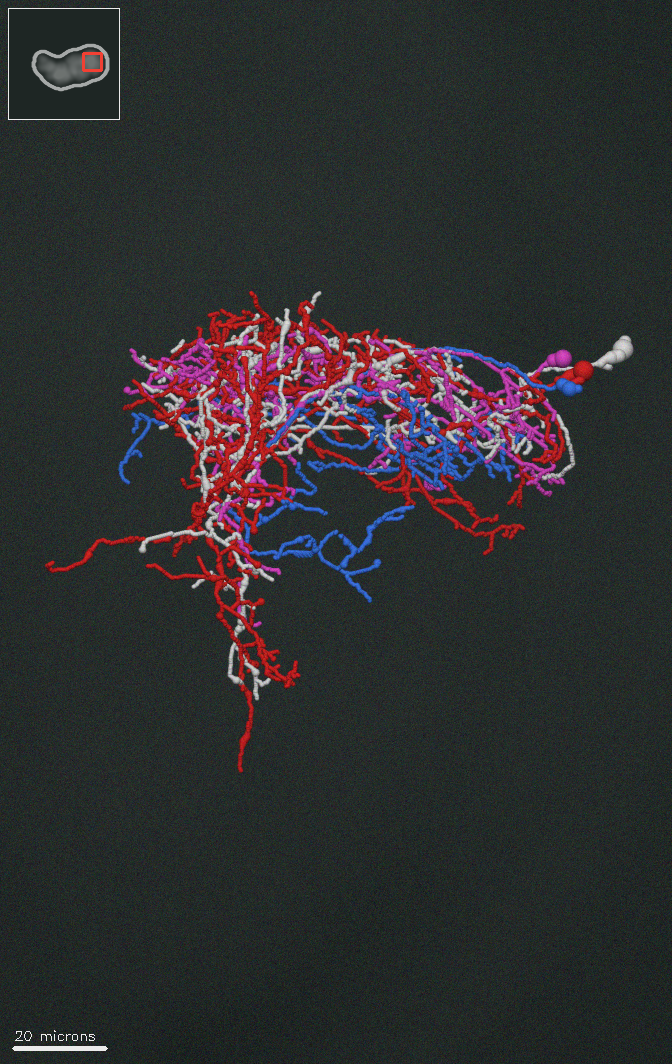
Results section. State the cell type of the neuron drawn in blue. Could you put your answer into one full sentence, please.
The neuron is a member of cell type PLVP059.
